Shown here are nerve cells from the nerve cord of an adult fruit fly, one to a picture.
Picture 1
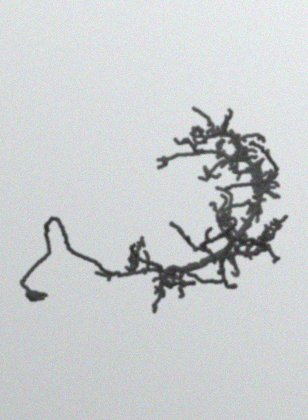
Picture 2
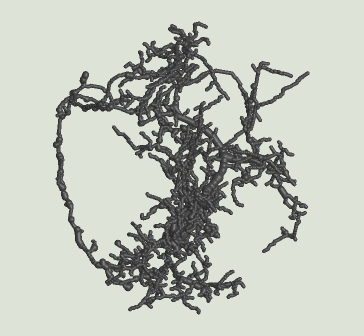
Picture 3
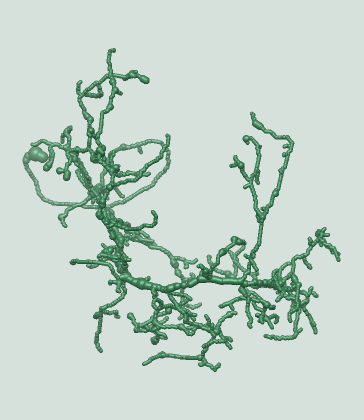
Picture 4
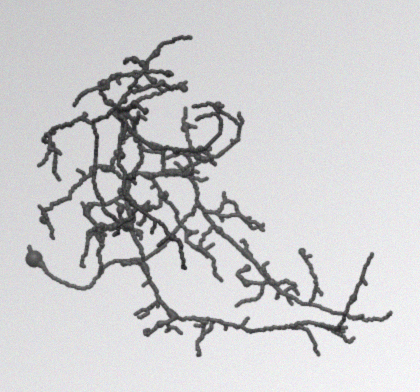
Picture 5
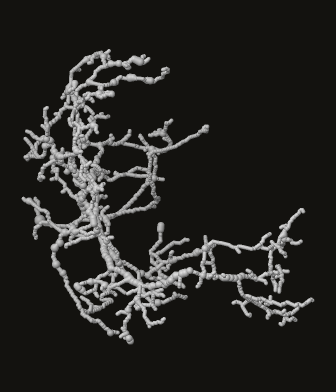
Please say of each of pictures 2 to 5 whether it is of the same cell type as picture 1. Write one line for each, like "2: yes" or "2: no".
2: no
3: yes
4: no
5: yes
